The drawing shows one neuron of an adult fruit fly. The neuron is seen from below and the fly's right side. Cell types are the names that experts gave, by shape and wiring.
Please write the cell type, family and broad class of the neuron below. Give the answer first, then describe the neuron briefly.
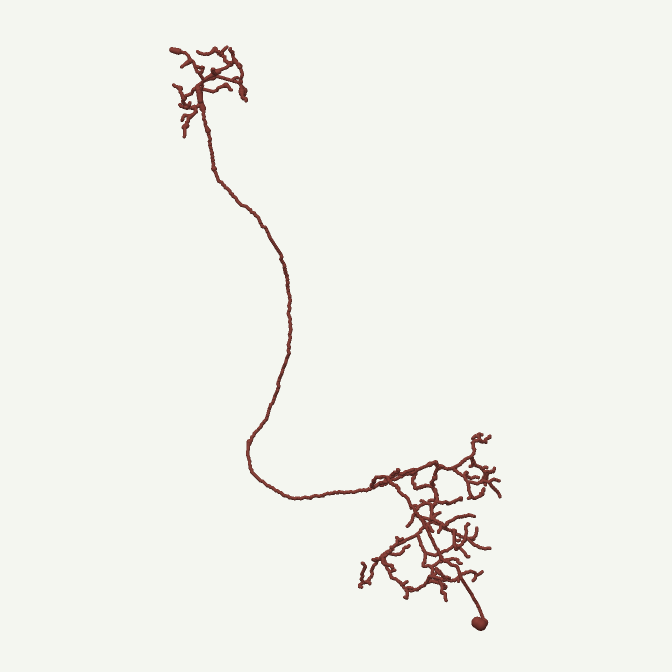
Its cell type is M_vPNml72. The family is hemilineage ALv1. It is a central-brain intrinsic neuron. The cell body can be seen at the lower right of the picture. The picture shows dozens of branch ends.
